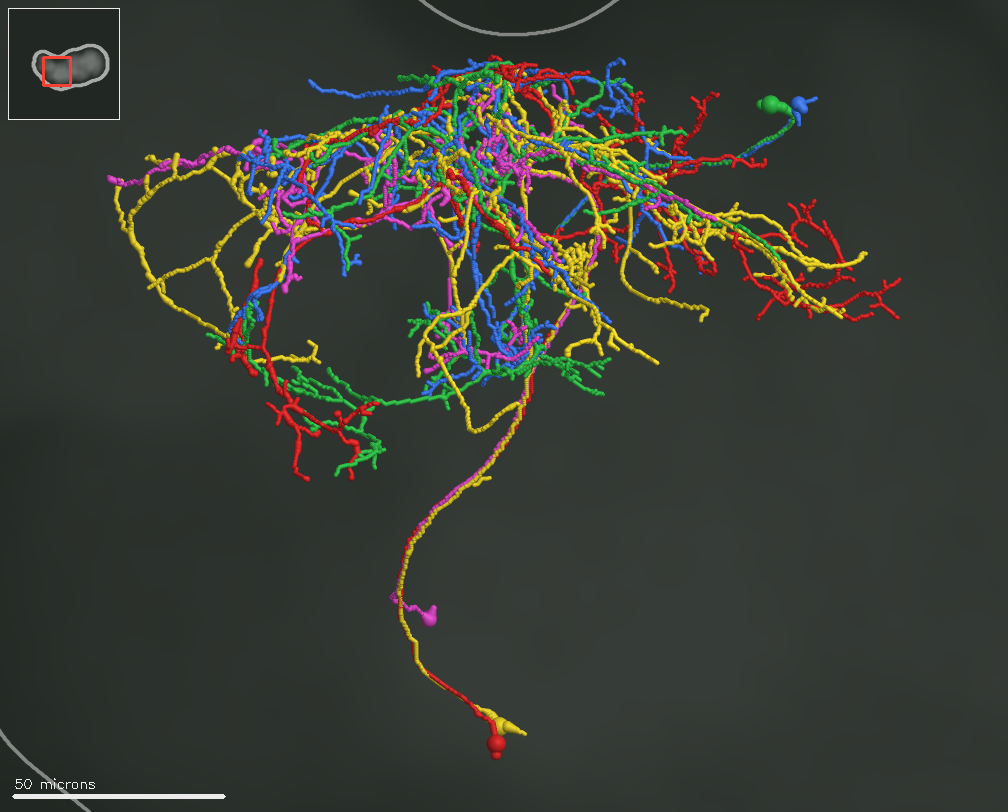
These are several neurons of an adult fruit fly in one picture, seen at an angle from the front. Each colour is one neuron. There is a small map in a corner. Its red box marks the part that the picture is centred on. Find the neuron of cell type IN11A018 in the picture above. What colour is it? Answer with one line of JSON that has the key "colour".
{"colour": "blue"}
